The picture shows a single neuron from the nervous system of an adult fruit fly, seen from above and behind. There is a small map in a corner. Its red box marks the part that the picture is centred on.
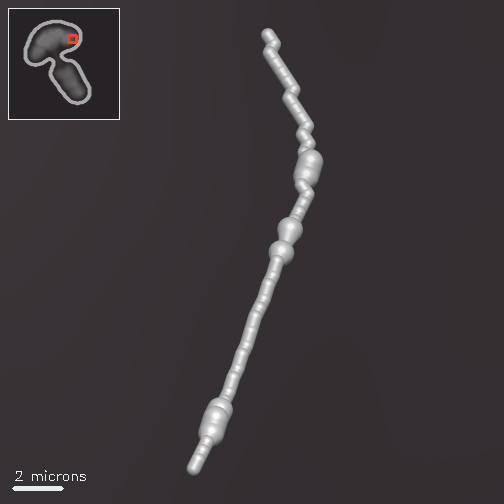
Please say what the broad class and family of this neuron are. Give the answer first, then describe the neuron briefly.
Its broad class is photoreceptor or other optic-lobe sensory neuron. The name of its family is class visual. It is in the brain and does not reach the nerve cord. The drawing shows no cell body. It has a dozen or fewer branch ends.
